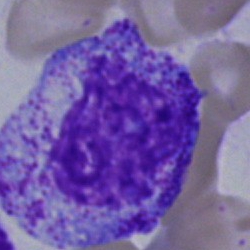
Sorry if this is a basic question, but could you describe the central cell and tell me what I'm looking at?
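Item one, the outline: irregular and uneven rather than smoothly round. Item two, the cytoplasm: numerous purple granules are scattered throughout it, with pale blue between them. Item three, the nucleus: purple granules also lie over its surface. Name: myelocyte.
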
